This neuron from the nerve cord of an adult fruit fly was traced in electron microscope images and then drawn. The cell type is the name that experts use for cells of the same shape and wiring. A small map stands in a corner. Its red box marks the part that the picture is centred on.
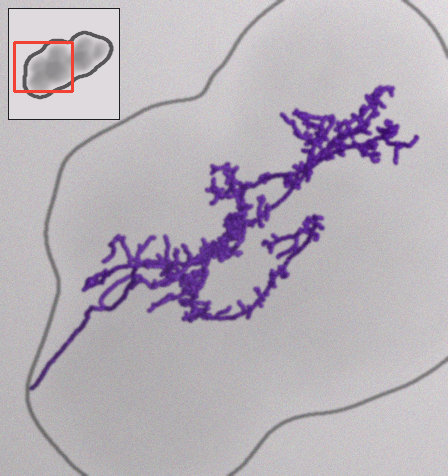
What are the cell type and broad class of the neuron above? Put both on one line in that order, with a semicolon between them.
ANXXX131; ascending neuron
